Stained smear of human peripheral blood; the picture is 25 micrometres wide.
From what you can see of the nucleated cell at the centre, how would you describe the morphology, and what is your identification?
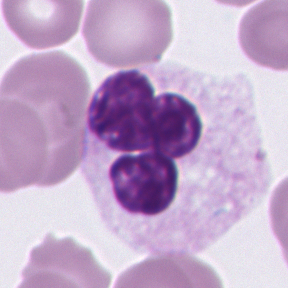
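The nuclear lobes form a tight cluster, each pressed against its neighbours. Dense, clumped chromatin stains dark purple. Small, fine lilac granules are scattered through the cytoplasm. The cell outline is irregular and somewhat angular rather than round. This is a segmented neutrophil.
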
